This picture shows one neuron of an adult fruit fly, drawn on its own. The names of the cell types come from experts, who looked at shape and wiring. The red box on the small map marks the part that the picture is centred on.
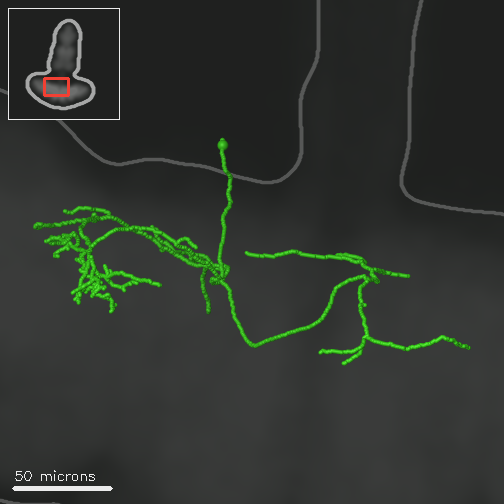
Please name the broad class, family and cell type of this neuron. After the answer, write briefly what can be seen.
It is a central-brain intrinsic neuron. Its family is hemilineage DM6_central1. Its cell type is CB4201. The cell body is at the top of the picture. By the scale bar it is about 200 microns wide in this view.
